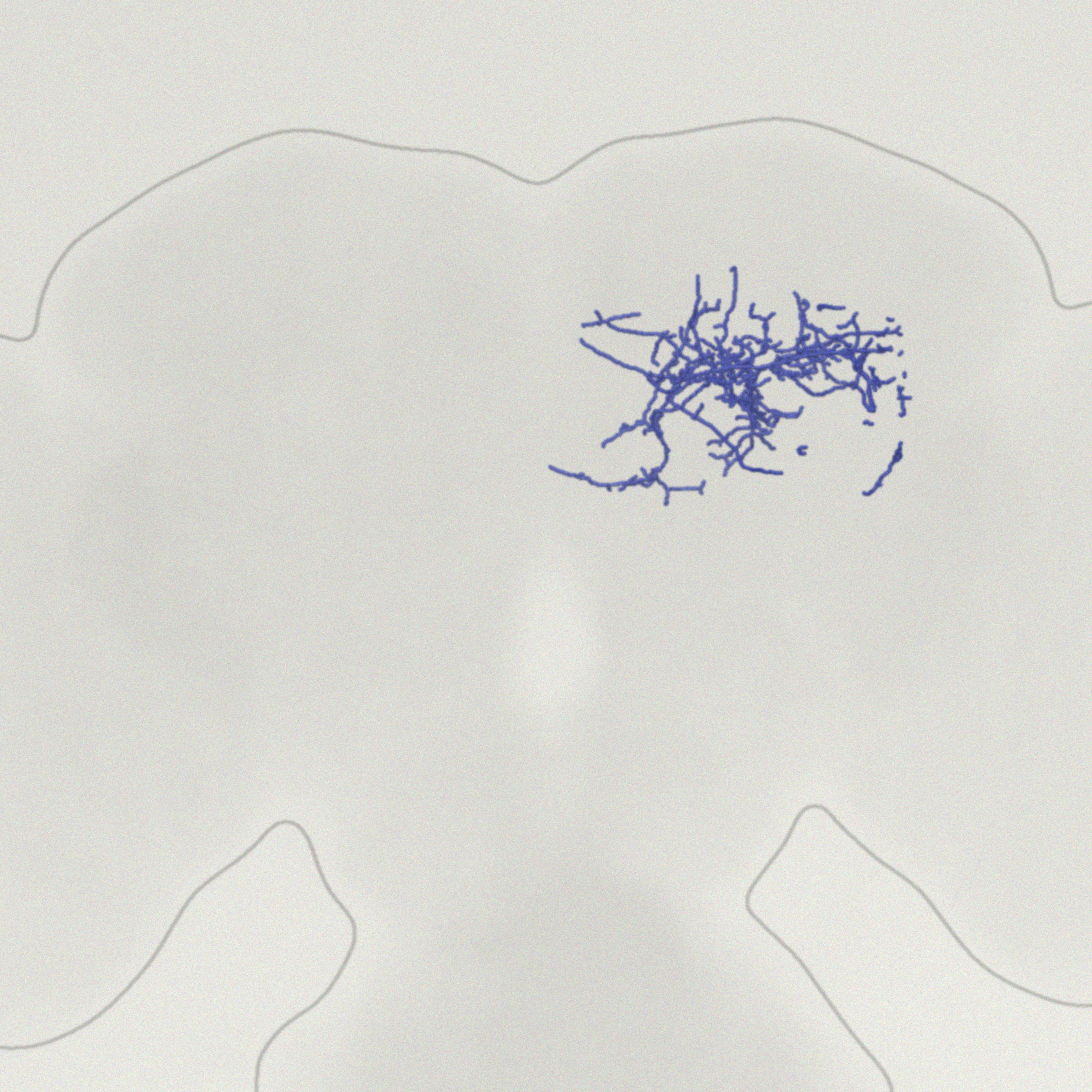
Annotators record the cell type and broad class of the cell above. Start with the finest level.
CL110; central-brain intrinsic neuron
